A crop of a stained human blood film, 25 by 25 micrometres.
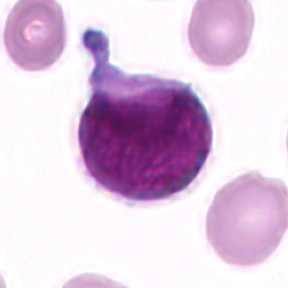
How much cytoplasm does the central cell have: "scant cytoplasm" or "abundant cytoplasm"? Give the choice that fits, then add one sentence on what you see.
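Scant cytoplasm. The cytoplasm is scant and shows mainly as a pale cap at the top of the cell.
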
